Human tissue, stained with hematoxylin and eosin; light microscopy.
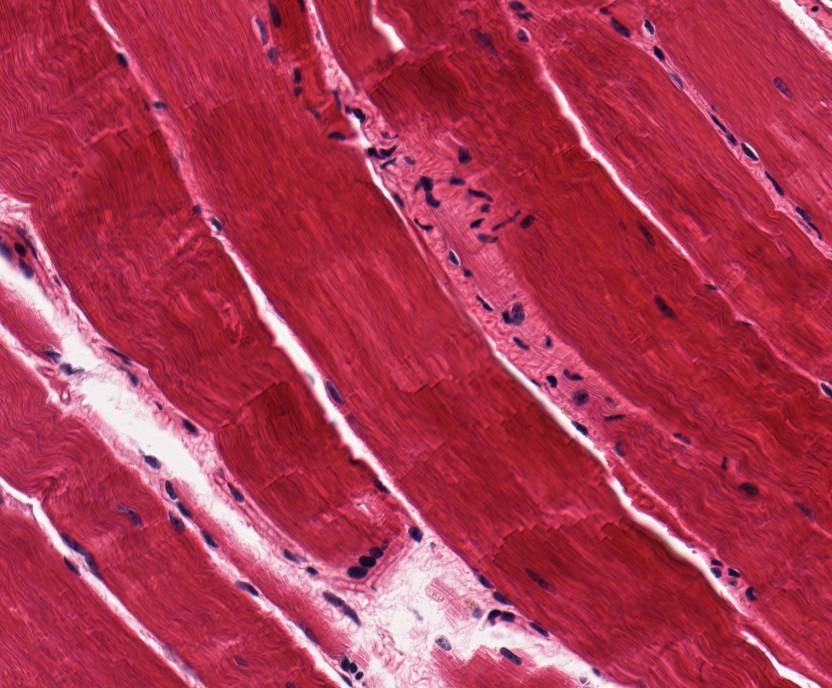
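Skeletal muscle in an H&E section: long parallel fibres run diagonally from the upper left toward the lower right across the whole field, lying side by side without branching. You'll see their nuclei are dark and flattened, sitting at the fibre edges rather than the centres, while the cytoplasm stains deep red with fine lengthwise fibrillar streaking.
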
